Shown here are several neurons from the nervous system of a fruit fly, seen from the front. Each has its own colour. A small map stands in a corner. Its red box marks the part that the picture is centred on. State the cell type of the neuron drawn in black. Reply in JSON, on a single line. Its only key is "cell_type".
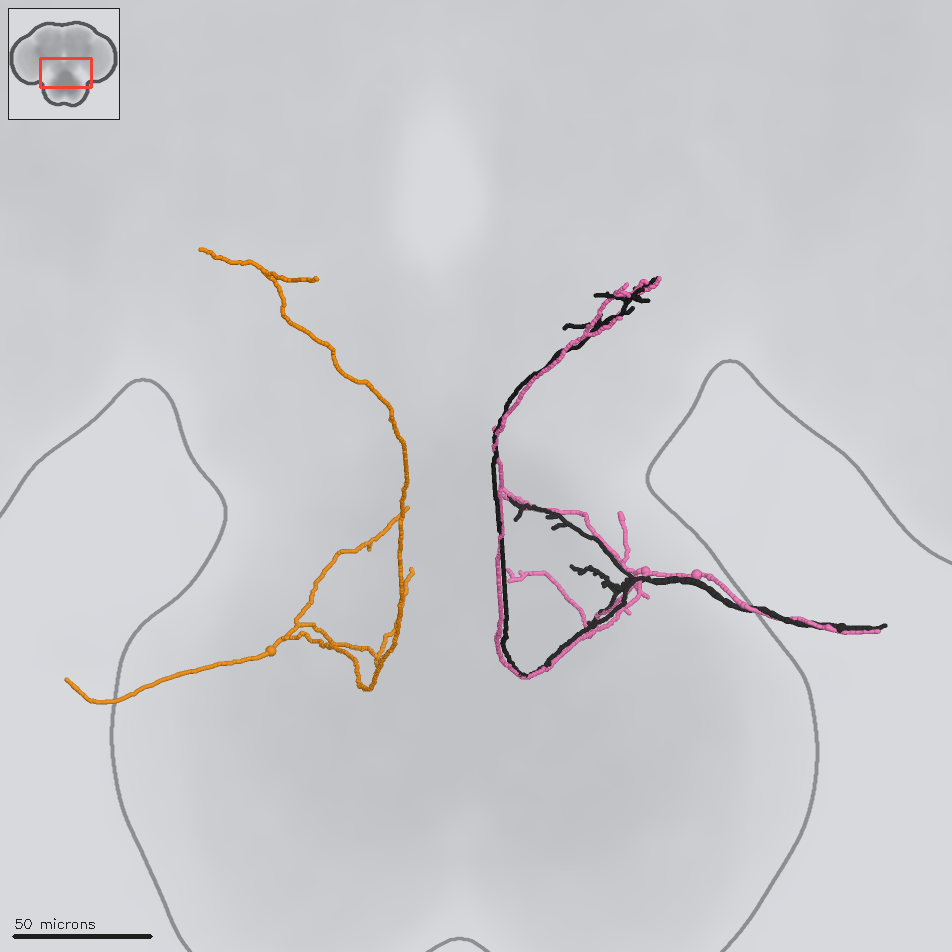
{"cell_type": "SApp21"}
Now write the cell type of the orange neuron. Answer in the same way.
{"cell_type": "SApp10"}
